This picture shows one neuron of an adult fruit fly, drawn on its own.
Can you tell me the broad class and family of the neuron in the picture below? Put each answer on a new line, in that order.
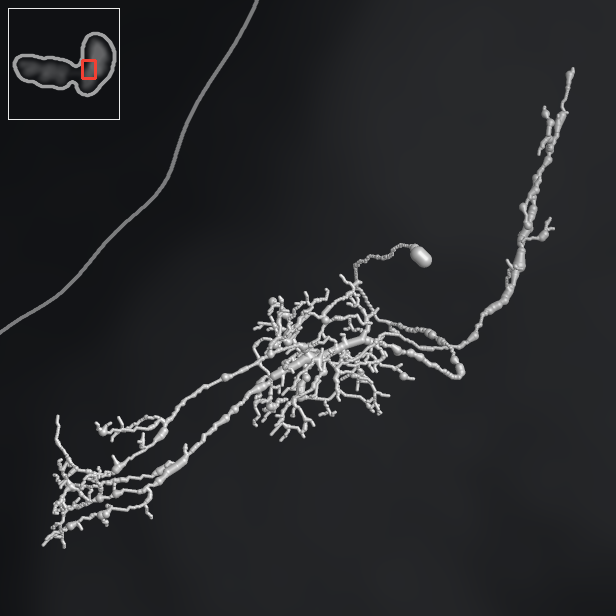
visual projection neuron
hemilineage VPNd1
